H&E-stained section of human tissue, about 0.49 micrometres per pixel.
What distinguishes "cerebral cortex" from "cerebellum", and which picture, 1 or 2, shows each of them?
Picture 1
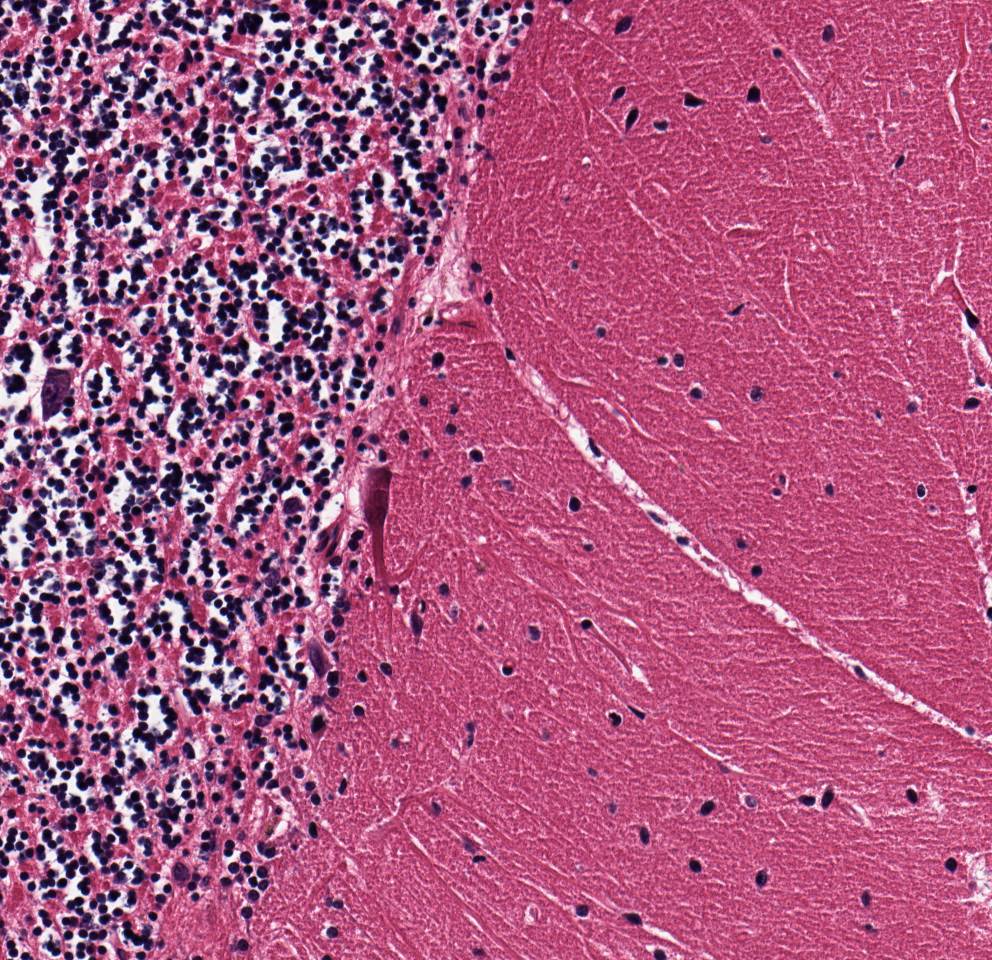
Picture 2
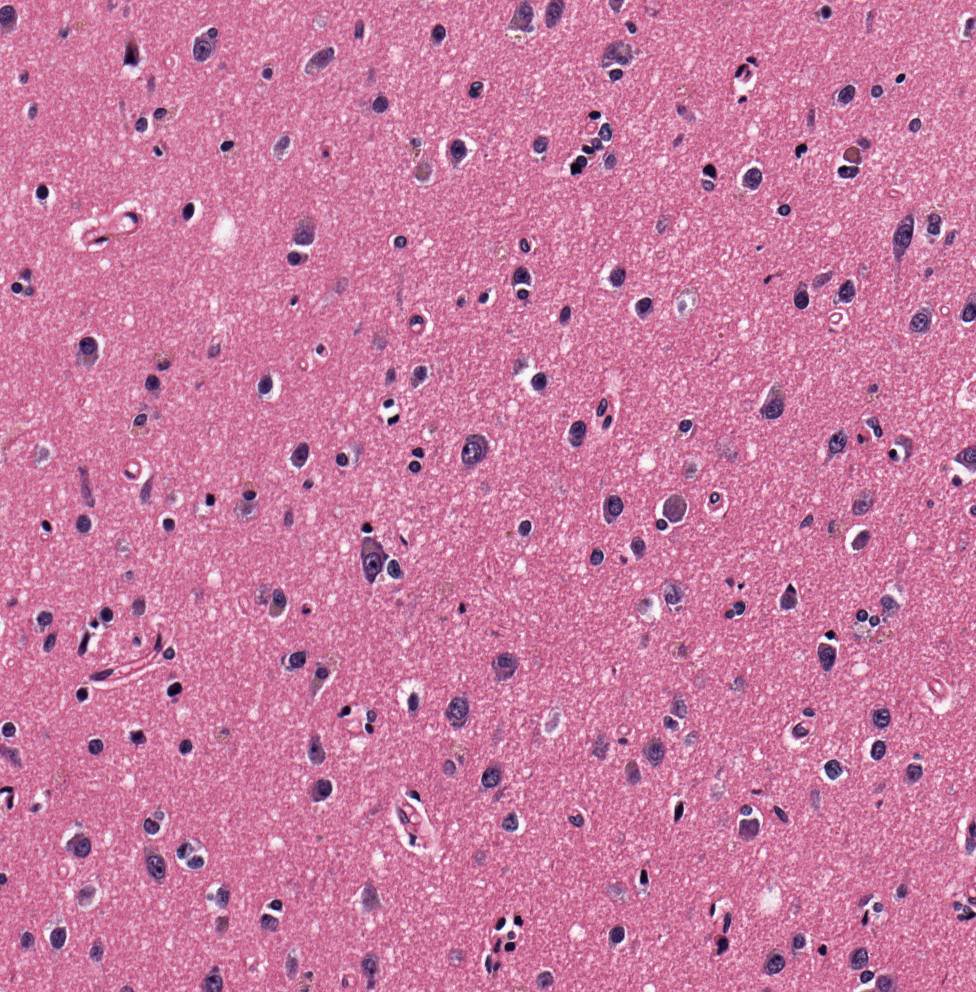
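Let me see: picture 1 is cerebellum, picture 2 cerebral cortex. In picture 1, small round dark nuclei with hardly any cytoplasm pack the left part, with small gaps among them, while pale pink fibrillary tissue with sparse, widely spaced nuclei fills the larger right part. Picture 2 has no such split: its cells are scattered fairly evenly in finely granular pink neuropil, with nothing layered or grouped. Its larger neurons are angular and triangular, with purplish cytoplasm and round vesicular nuclei, many with one nucleolus.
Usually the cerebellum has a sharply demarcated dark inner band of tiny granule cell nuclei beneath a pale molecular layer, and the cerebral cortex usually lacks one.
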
